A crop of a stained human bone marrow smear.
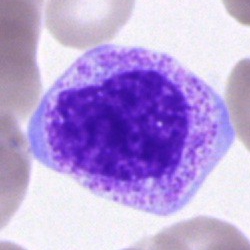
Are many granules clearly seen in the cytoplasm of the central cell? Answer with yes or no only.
Yes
